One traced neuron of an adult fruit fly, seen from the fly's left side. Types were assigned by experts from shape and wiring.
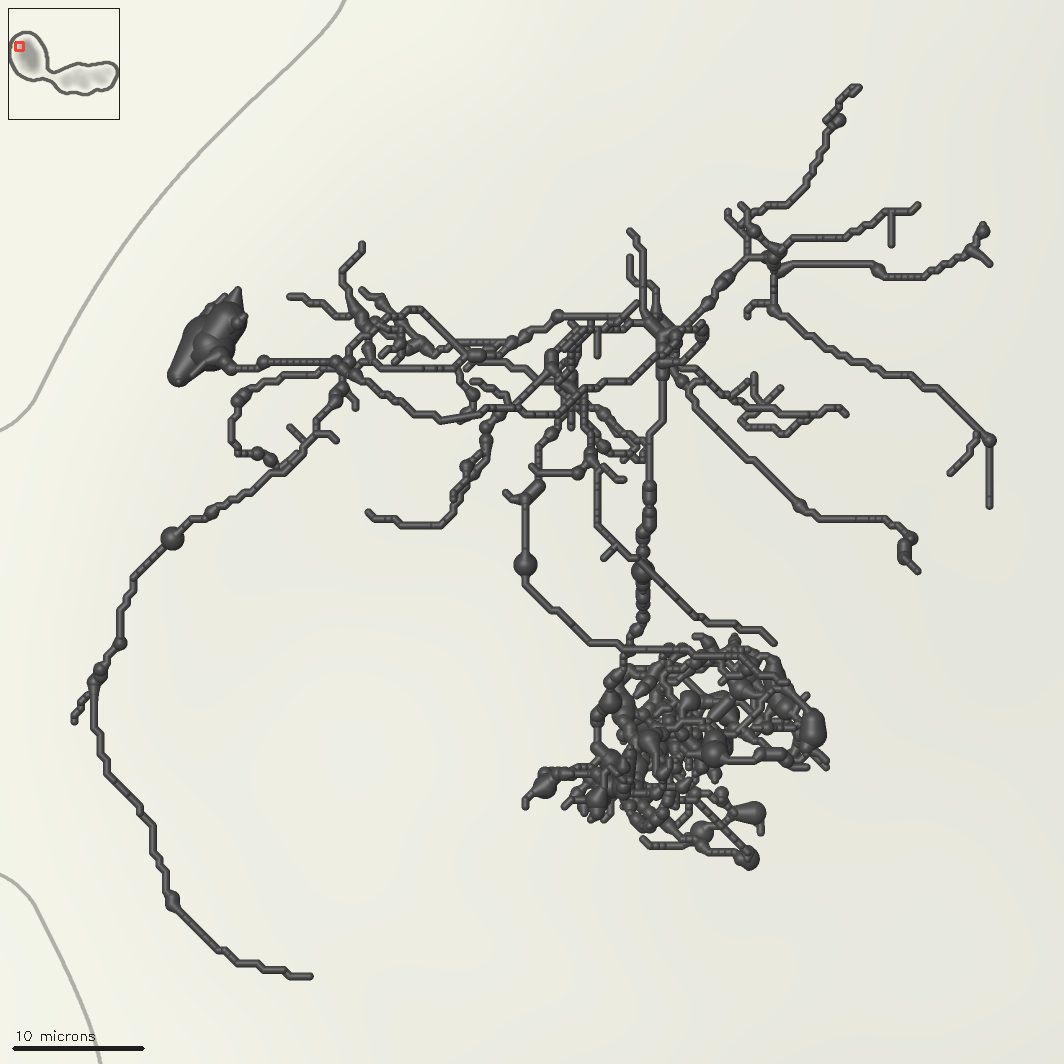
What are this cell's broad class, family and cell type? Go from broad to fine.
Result: central-brain intrinsic neuron; class DAN; PAM05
